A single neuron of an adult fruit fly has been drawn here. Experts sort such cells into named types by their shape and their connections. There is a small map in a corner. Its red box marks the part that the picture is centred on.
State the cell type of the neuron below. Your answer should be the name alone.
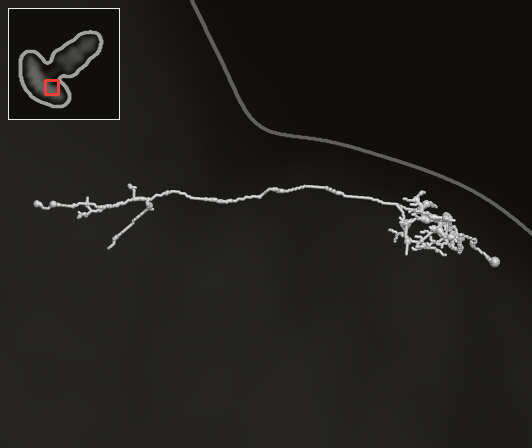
LPC1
